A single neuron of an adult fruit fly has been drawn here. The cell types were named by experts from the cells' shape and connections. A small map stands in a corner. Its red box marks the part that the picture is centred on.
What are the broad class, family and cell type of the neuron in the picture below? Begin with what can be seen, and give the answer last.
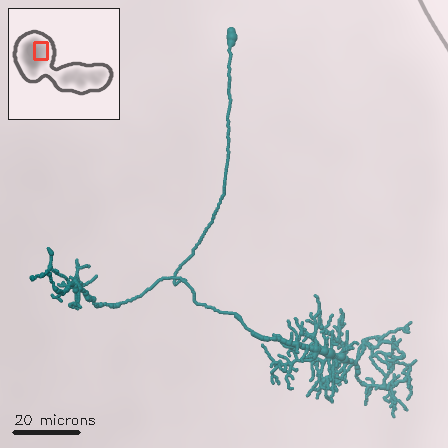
The cell body can be seen at the top of the picture. From top to bottom in the picture it spans about 120 microns. The picture shows dozens of branch ends. It is a visual projection neuron. Its family is hemilineage VPNd1. Its cell type is LPLC1.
